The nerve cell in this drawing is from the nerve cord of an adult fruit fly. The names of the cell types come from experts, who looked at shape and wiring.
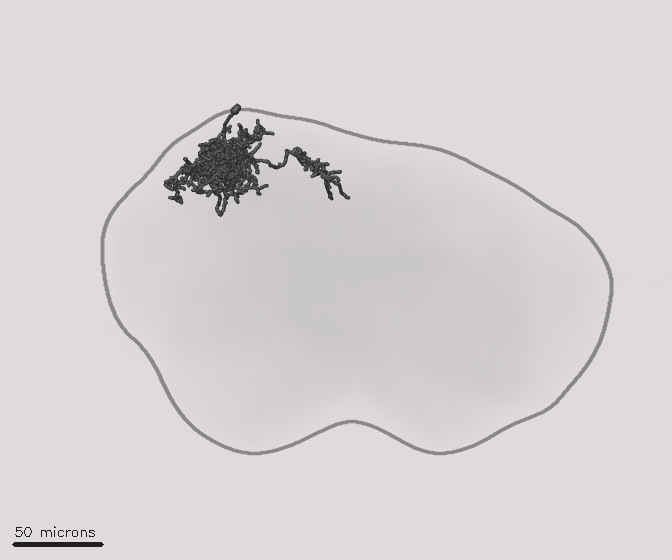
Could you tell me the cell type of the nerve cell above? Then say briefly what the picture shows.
It is of cell type INXXX247. It is a nerve-cord intrinsic neuron. By the scale bar it is about 110 microns wide in this view. In this view it is wider than it is tall.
